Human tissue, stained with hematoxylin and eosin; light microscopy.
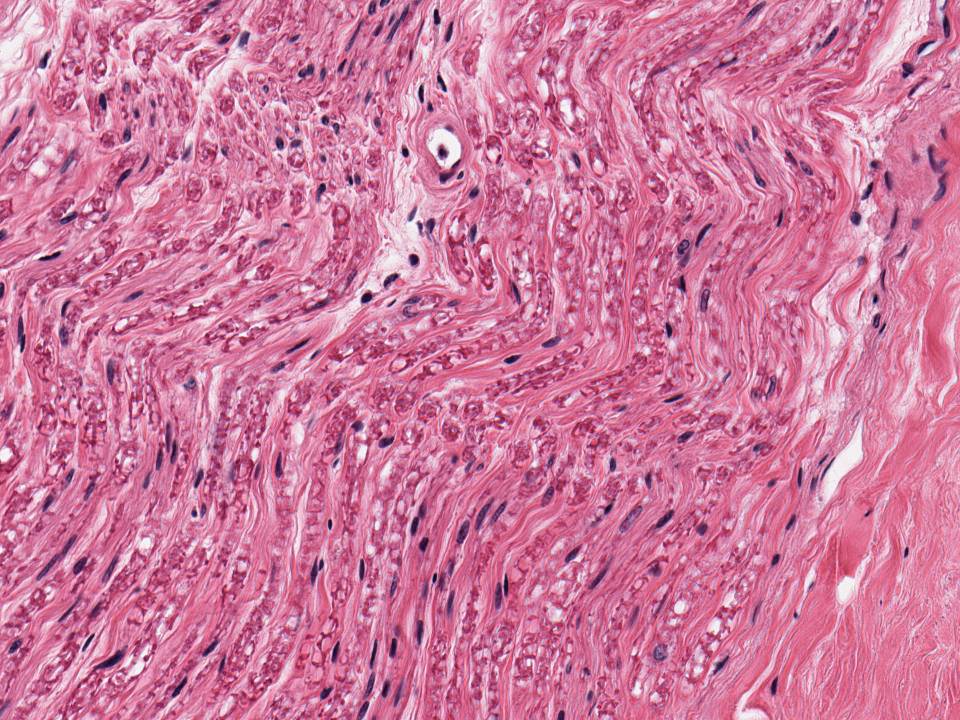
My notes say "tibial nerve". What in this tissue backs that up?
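The frothy, bubbly fibres, with small pale rings and vacuoles in pink material, suit tibial nerve.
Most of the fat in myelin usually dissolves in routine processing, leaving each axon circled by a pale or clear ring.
The slender, spindle-shaped dark blue nuclei lying lengthwise along the fibres go with it too.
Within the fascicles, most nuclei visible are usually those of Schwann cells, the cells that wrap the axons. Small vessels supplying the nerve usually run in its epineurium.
Here there's just one small round vessel with an empty white lumen, near the top centre. The right-edge band of dense, evenly pink collagen, with few nuclei, lacks the bubbly fibres.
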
